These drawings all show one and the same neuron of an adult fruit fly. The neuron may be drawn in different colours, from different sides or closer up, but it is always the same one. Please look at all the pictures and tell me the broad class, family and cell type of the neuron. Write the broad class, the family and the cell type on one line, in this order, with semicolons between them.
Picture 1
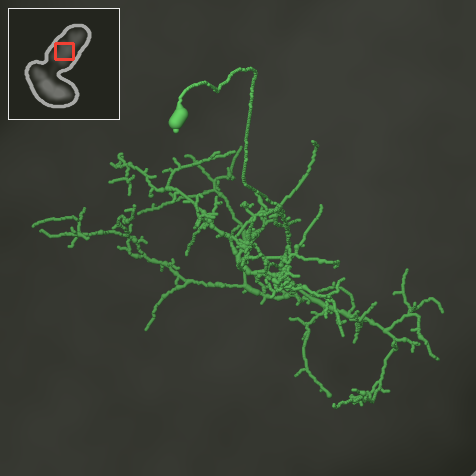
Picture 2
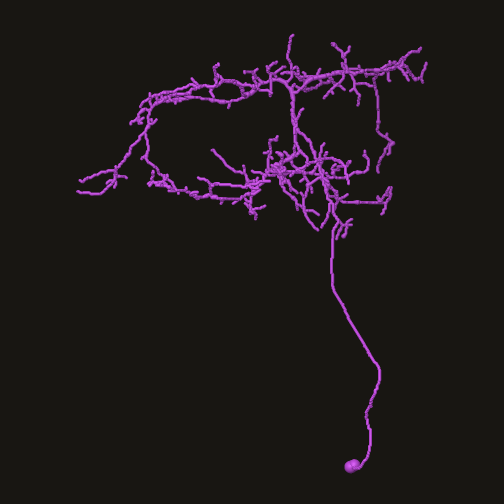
nerve-cord intrinsic neuron; hemilineage 00A; IN00A056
